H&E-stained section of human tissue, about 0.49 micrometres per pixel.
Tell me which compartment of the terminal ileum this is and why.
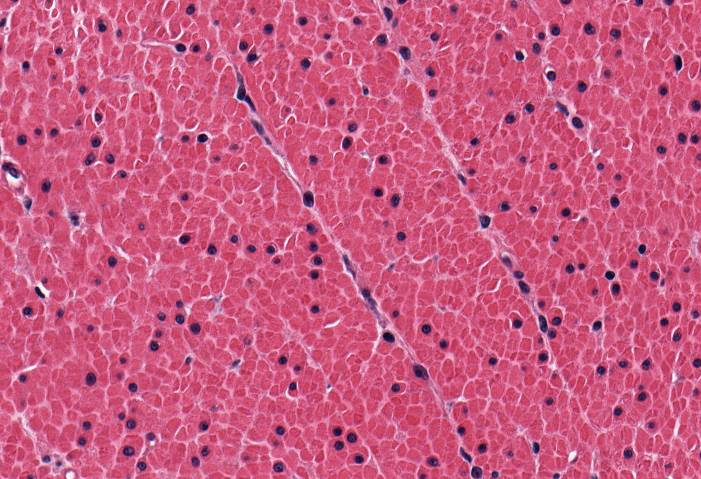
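That's smooth muscle, cut across. Closely packed small polygonal pink profiles fill the whole field.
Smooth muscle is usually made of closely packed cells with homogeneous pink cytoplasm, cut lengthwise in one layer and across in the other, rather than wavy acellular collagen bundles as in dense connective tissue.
Nuclei inside the profiles are round and darkly stained; along the pale connective tissue septa that run diagonally from upper left to lower right, they are elongated and spindle shaped.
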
